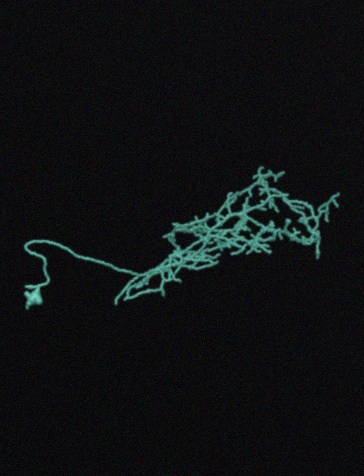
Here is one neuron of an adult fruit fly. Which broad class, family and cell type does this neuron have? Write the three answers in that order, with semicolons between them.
nerve-cord intrinsic neuron; hemilineage 16B; IN16B100_b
